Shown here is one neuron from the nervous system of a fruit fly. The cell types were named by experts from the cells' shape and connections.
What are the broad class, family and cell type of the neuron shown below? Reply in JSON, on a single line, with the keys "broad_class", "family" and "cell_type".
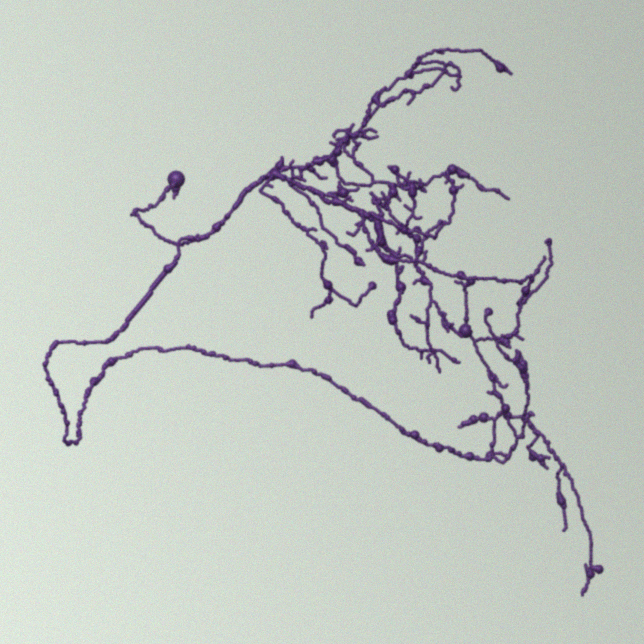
{"broad_class": "central-brain intrinsic neuron", "family": "hemilineage VLPl2_posterior", "cell_type": "CB2596"}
